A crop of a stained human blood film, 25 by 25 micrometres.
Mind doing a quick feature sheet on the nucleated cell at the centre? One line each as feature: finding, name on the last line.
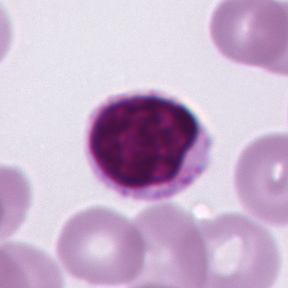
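Cell size: about 11 by 10 micrometres
Nucleus: round, with a shallow indentation on its right side; about 9 by 8 micrometres
Nuclear share: about 70% of the cell's area
Chromatin: dense and coarsely clumped
Cytoplasm: thin rim, widest on the right side of the cell
Granules: a few, fine and purplish
Name: large granular lymphocyte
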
